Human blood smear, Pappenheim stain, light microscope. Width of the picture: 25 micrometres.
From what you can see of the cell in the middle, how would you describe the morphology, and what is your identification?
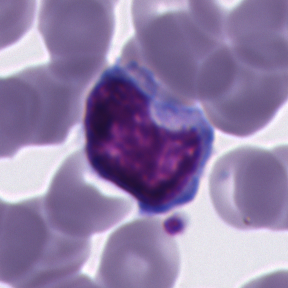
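In this cell the outline is irregular and angular rather than round. Along its top edge it is ragged, with small bumps. The nucleus shows a notch in its upper right side. The cytoplasm is blue. The cell is a typical lymphocyte.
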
